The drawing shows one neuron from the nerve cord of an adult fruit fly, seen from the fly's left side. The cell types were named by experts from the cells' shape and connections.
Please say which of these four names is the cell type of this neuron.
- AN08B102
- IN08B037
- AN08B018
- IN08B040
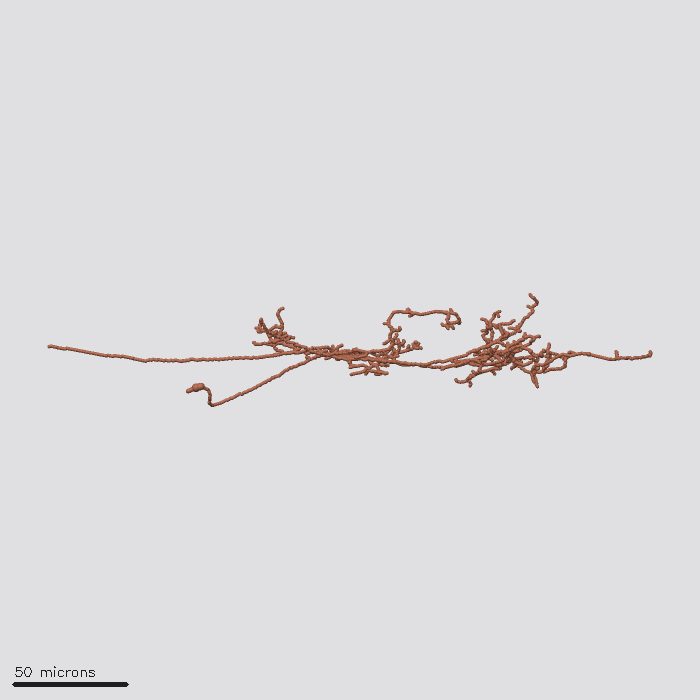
AN08B102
